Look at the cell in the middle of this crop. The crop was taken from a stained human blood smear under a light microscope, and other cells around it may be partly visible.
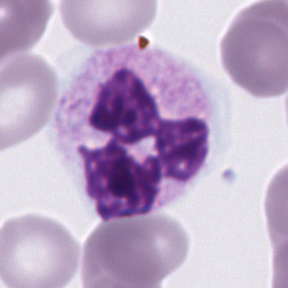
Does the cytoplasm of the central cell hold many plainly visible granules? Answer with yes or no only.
Yes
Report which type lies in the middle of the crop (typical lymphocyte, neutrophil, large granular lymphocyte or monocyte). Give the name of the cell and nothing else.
neutrophil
